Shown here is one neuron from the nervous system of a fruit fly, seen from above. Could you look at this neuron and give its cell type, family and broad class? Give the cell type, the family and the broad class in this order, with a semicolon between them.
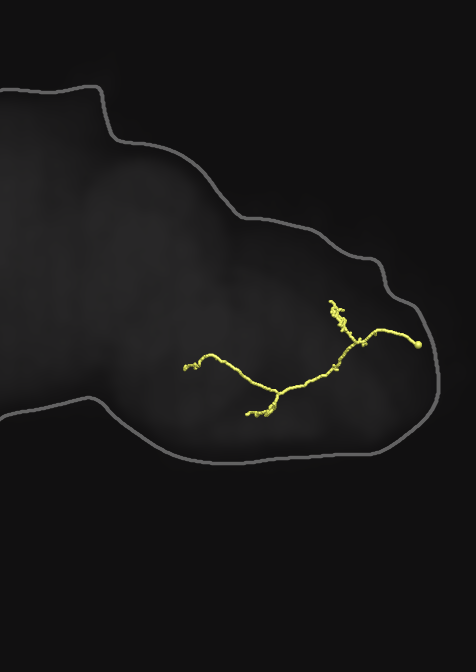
TmY9b; TmY; optic-lobe intrinsic neuron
